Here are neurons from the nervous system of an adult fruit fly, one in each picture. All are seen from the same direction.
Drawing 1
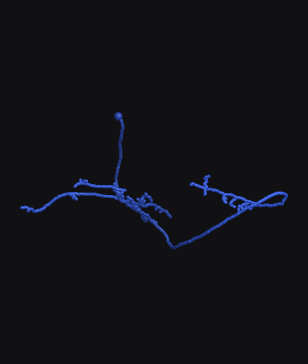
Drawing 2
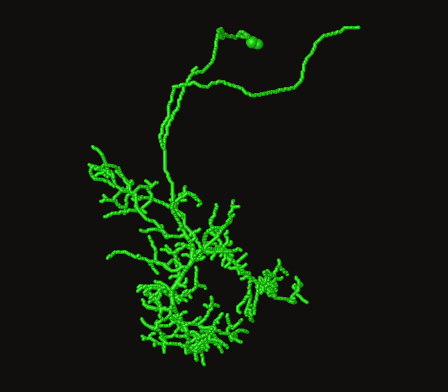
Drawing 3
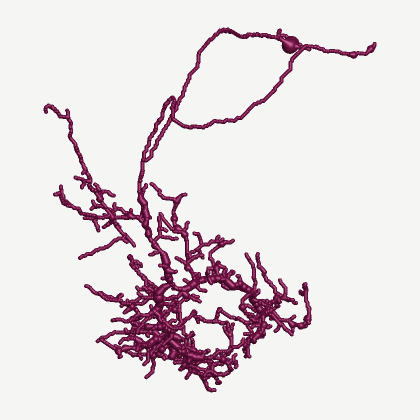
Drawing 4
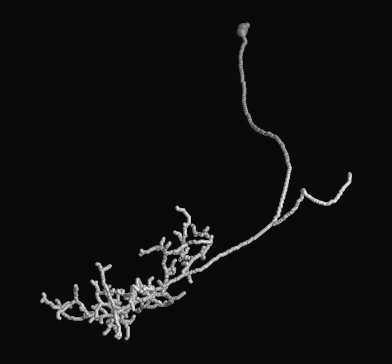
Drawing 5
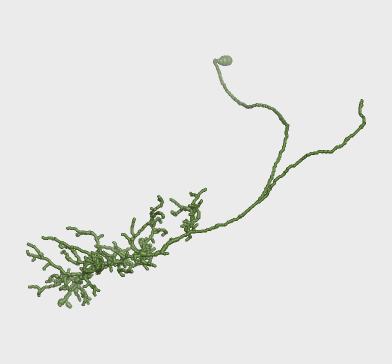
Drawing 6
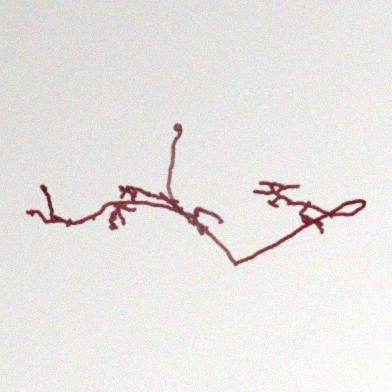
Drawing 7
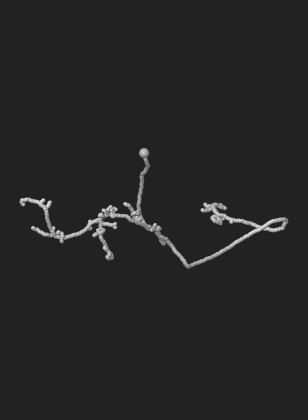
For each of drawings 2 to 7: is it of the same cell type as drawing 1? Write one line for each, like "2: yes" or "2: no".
2: no
3: no
4: no
5: no
6: yes
7: yes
